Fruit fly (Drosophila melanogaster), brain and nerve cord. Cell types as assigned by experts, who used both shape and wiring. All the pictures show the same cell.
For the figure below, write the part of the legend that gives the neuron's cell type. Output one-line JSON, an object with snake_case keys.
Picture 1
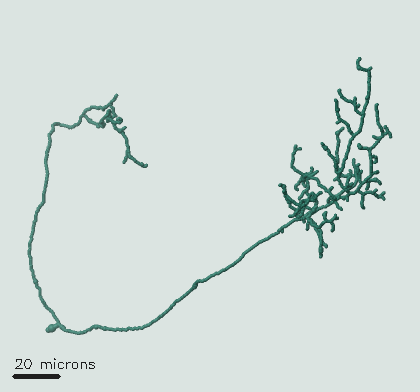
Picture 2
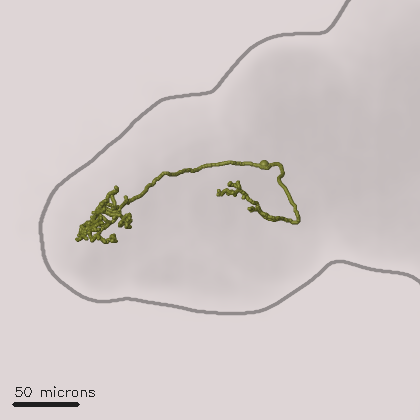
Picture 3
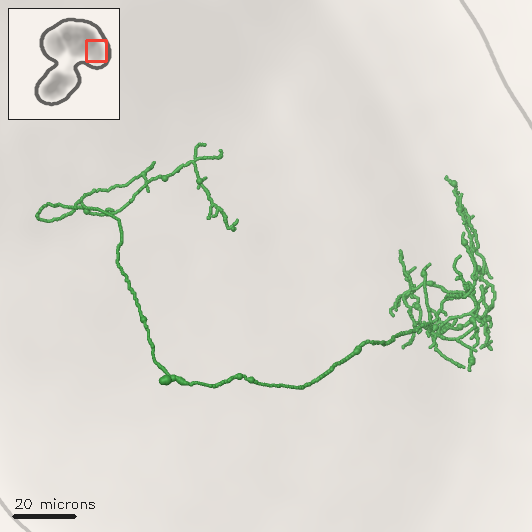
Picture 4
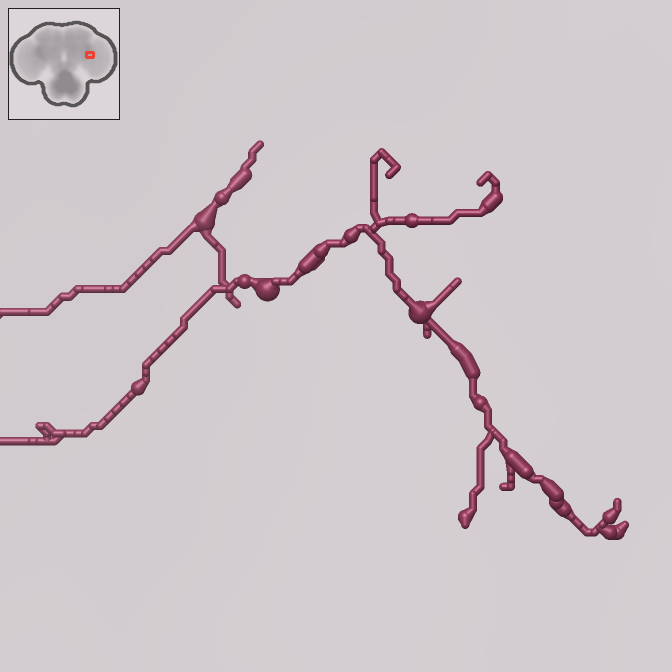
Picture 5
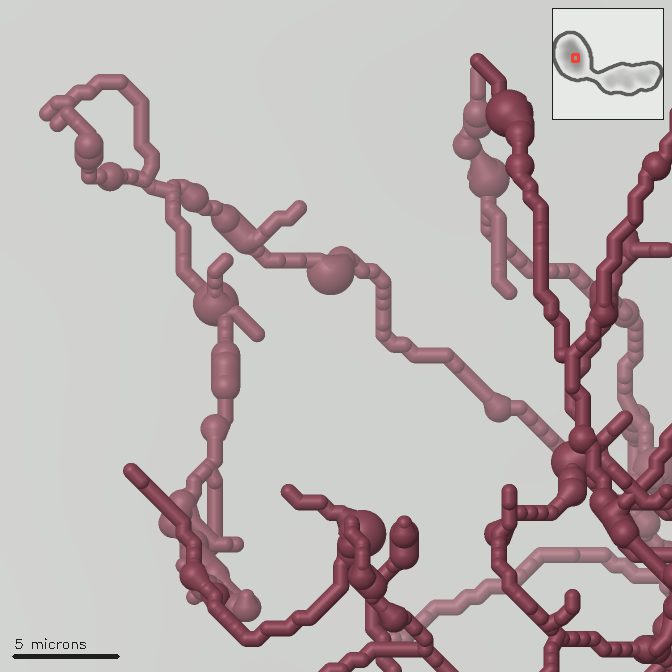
{"cell_type": "MeLo3a"}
